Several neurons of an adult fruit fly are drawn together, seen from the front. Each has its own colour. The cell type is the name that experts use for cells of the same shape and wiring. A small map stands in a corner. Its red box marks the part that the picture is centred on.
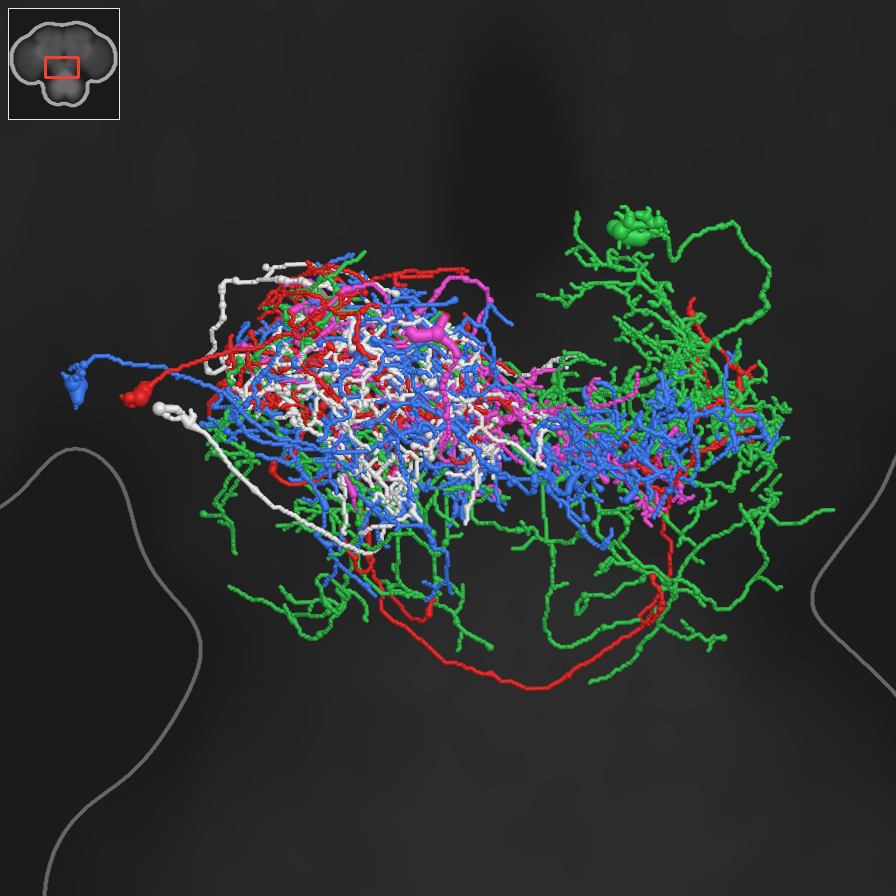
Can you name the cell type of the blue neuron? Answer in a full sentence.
The cell type is GNG044.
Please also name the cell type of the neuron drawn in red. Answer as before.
The cell type is GNG156.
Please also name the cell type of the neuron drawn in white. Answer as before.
The cell type is GNG350.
